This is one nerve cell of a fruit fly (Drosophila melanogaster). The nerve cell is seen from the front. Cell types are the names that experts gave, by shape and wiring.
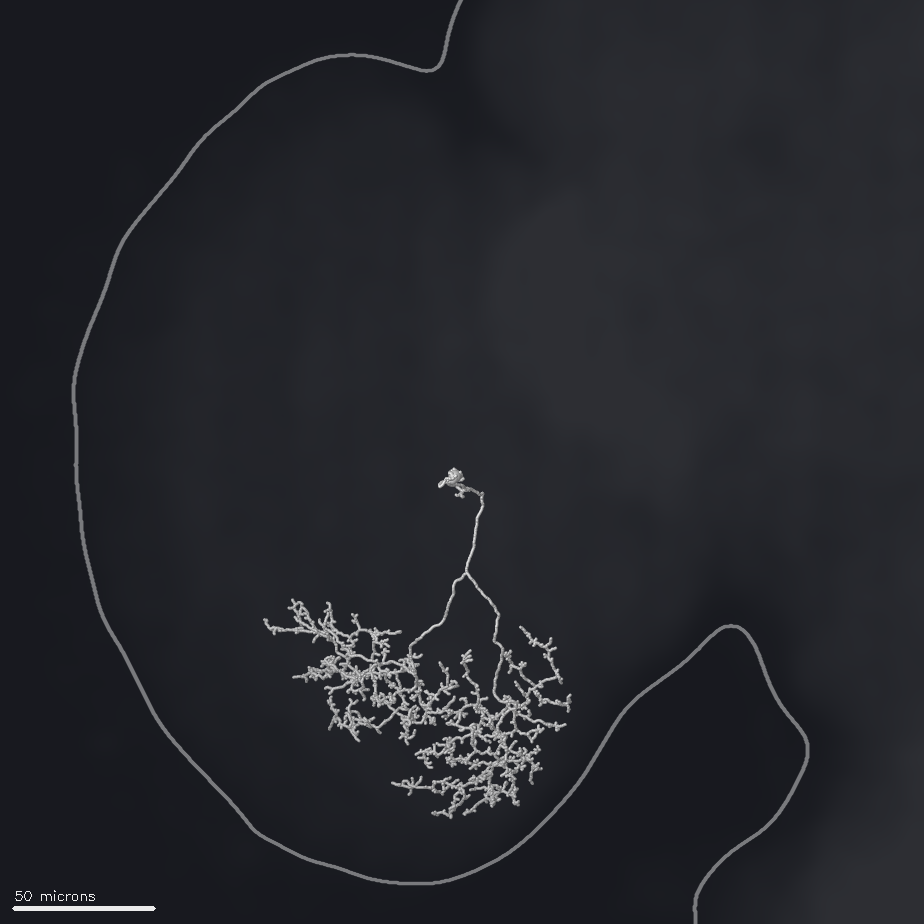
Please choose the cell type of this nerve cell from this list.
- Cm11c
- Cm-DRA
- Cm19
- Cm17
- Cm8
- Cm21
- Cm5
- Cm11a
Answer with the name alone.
Cm19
